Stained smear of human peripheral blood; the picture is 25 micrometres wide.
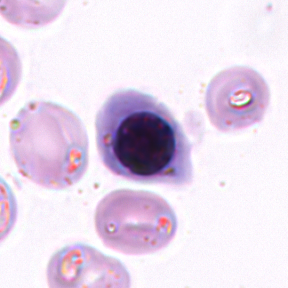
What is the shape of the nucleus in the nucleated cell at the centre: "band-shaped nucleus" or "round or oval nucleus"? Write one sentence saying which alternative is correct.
A nucleus forming one compact round or oval mass is found in this cell.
